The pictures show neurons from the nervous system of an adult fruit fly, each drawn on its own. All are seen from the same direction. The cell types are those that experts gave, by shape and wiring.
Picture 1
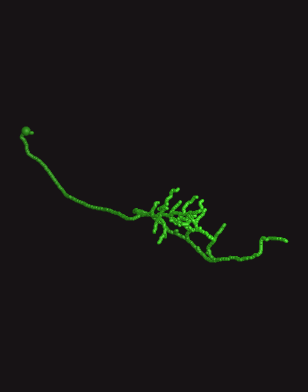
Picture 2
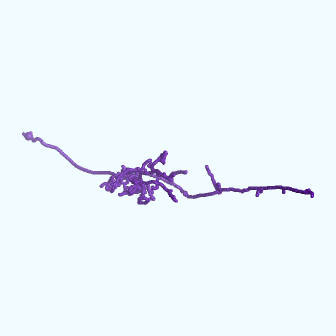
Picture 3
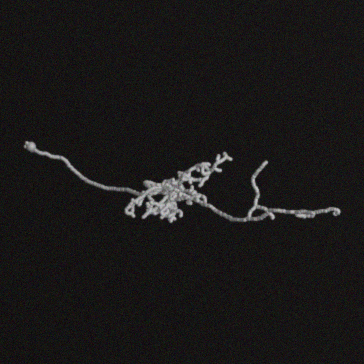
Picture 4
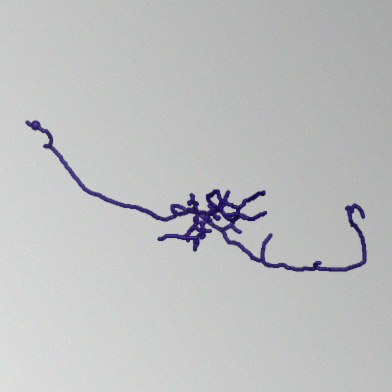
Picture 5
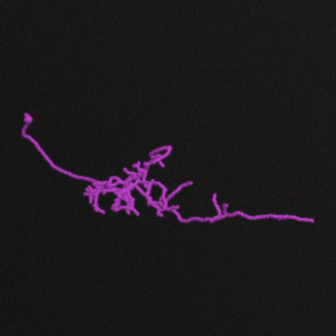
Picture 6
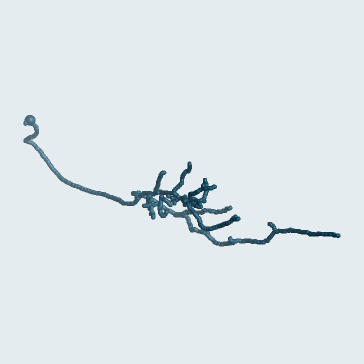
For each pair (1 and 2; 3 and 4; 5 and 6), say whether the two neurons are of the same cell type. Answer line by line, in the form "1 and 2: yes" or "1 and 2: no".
1 and 2: no
3 and 4: no
5 and 6: no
